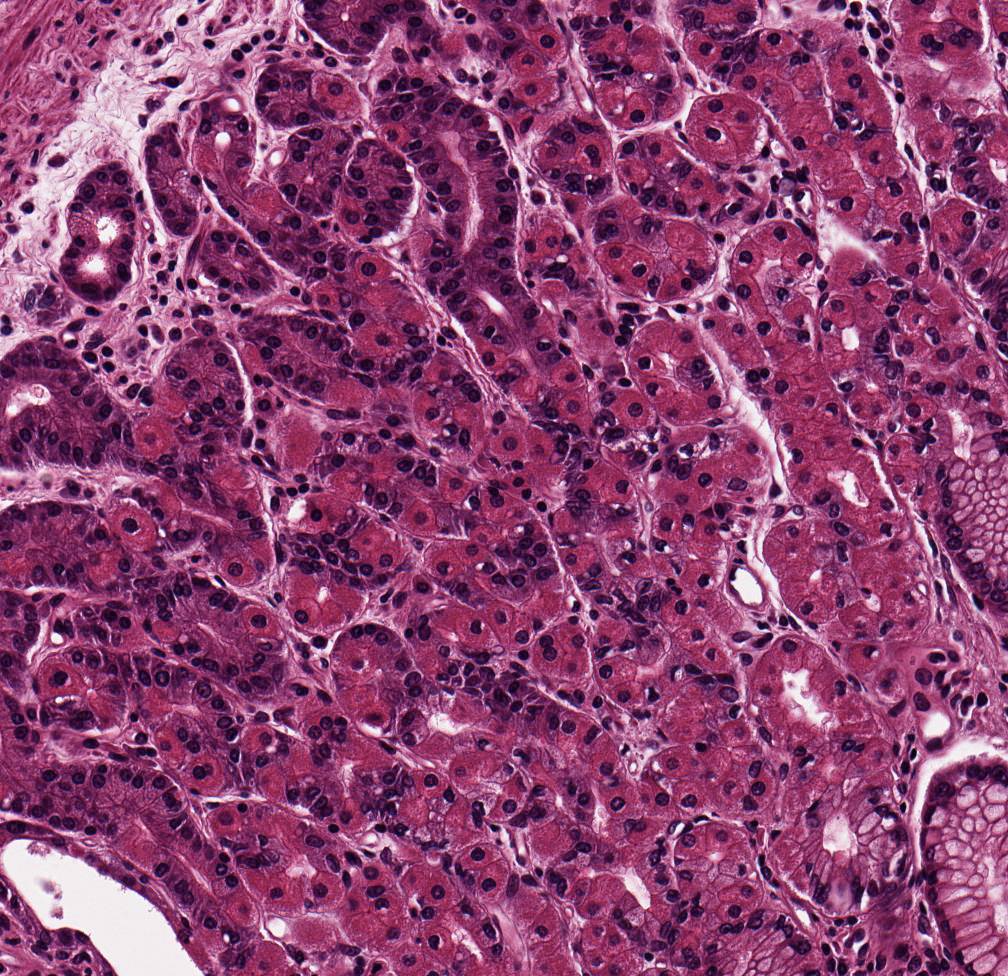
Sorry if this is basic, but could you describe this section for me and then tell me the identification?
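Closely packed glands cut in many planes fill nearly the whole field. Throughout them, many large rounded cells with bright pink cytoplasm and a single central round nucleus are consistent with parietal cells. Most lumens are narrow slits or pinpoint spaces. This section is stomach.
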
